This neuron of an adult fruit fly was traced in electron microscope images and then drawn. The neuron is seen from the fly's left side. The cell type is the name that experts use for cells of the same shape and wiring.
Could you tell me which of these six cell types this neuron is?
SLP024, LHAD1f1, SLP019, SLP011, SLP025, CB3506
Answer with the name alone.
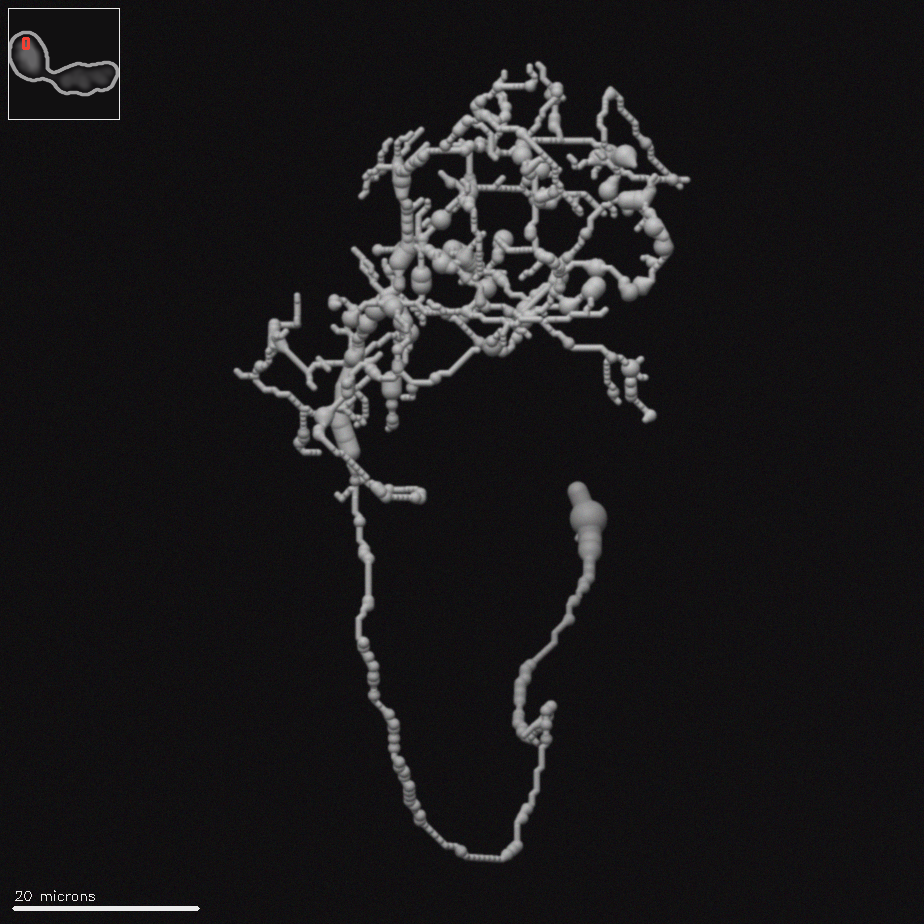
SLP025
